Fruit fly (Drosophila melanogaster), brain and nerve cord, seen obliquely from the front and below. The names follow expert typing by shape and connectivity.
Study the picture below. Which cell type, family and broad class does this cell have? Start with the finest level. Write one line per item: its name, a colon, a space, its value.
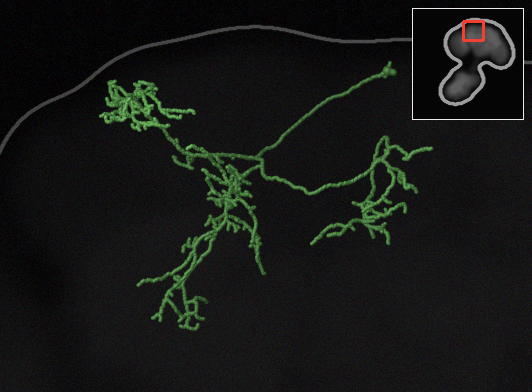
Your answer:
cell type: SMP341
family: hemilineage SMPpd1
broad class: central-brain intrinsic neuron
